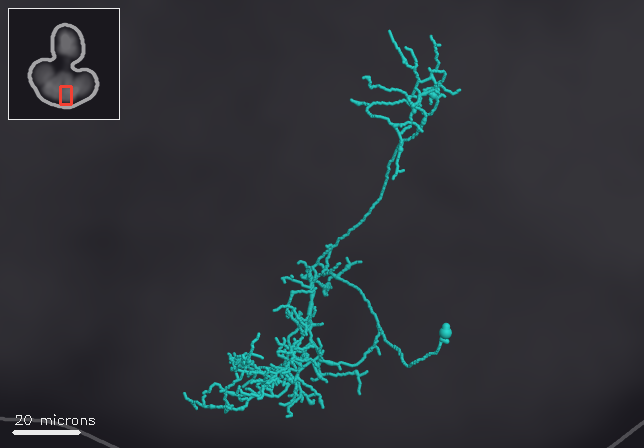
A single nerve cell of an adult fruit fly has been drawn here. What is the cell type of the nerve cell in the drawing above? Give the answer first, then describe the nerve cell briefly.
It is of cell type LAL030_b. Its broad class is central-brain intrinsic neuron. By the scale bar it is about 120 microns tall in this view. The picture shows dozens of branch ends.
